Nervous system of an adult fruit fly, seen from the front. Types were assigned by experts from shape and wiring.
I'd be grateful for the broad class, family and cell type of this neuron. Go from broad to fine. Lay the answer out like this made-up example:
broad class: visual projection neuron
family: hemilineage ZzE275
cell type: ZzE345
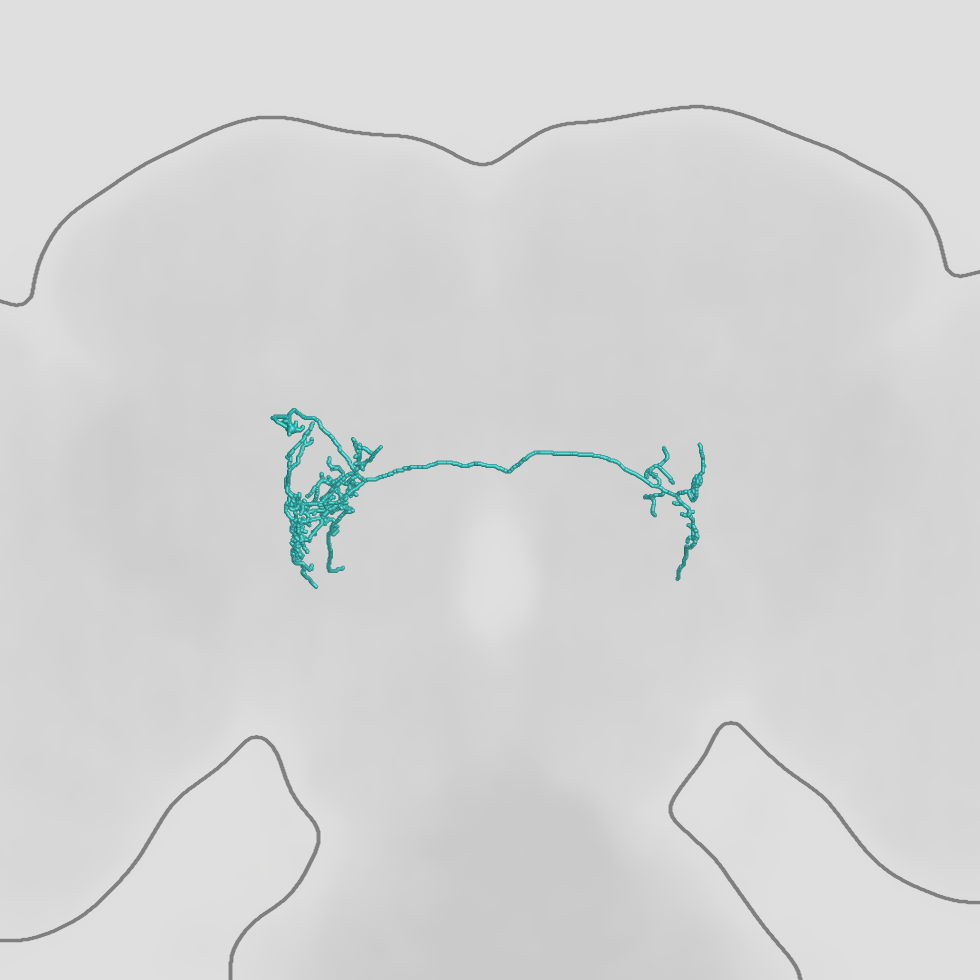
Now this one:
broad class: central-brain intrinsic neuron
family: hemilineage AOTUv3_ventral
cell type: LAL085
